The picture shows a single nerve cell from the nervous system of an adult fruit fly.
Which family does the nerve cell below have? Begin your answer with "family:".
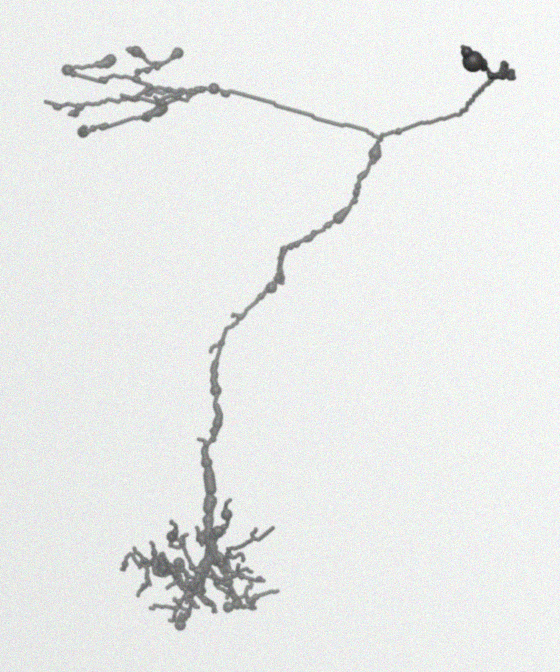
family: hemilineage VPNp2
